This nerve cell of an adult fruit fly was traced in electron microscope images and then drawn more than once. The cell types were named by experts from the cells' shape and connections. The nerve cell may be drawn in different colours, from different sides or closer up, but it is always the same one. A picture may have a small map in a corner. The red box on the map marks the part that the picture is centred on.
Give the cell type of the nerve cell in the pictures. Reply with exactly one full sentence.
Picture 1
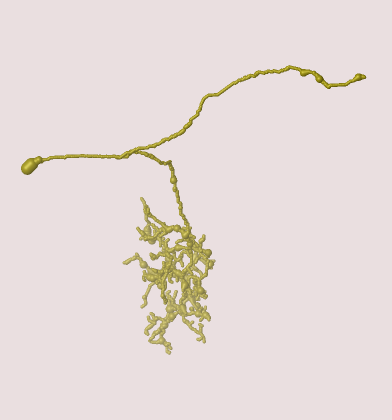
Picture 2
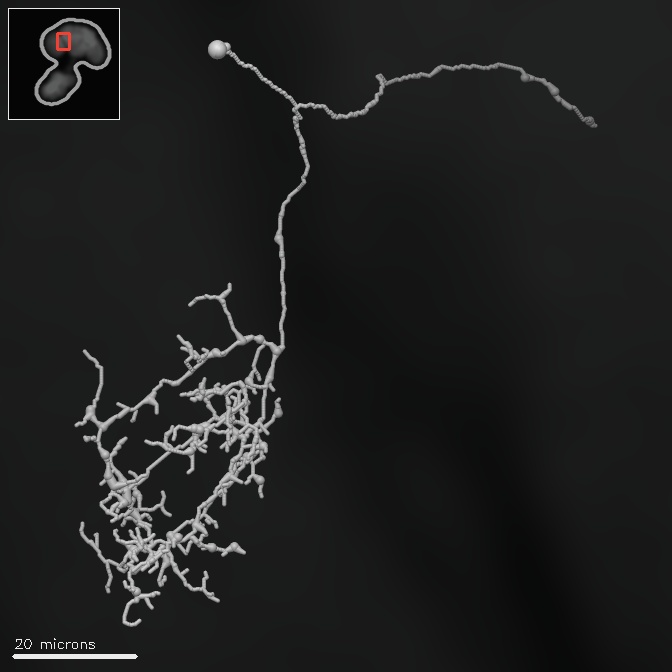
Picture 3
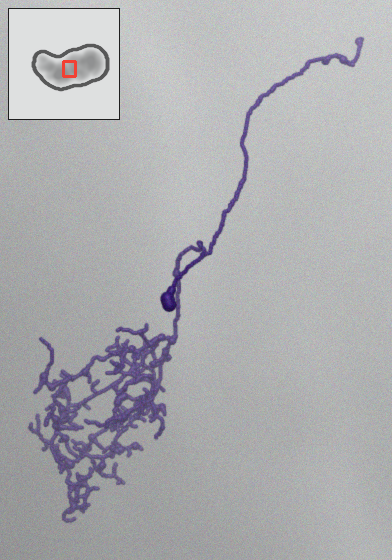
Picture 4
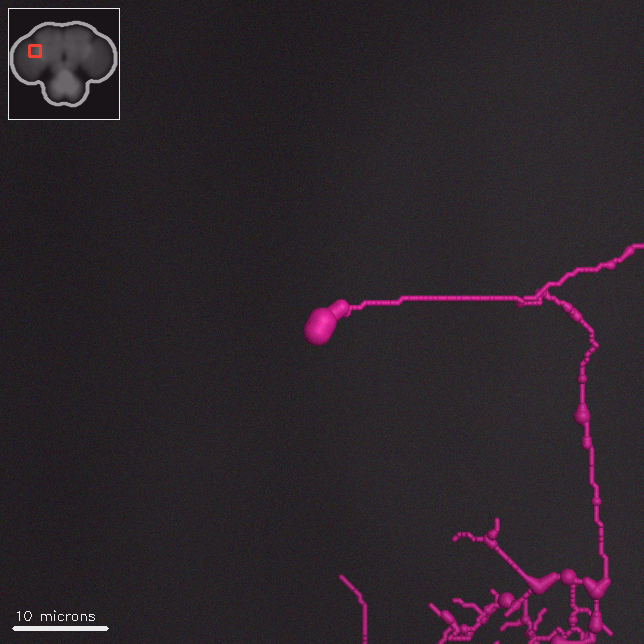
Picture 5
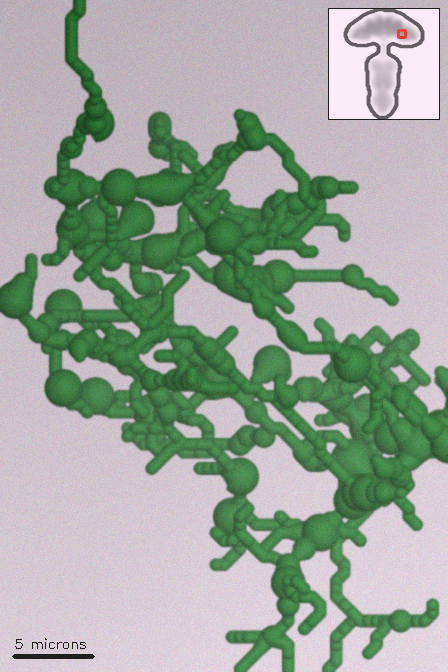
By cell type, this nerve cell is classified as LC20a.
